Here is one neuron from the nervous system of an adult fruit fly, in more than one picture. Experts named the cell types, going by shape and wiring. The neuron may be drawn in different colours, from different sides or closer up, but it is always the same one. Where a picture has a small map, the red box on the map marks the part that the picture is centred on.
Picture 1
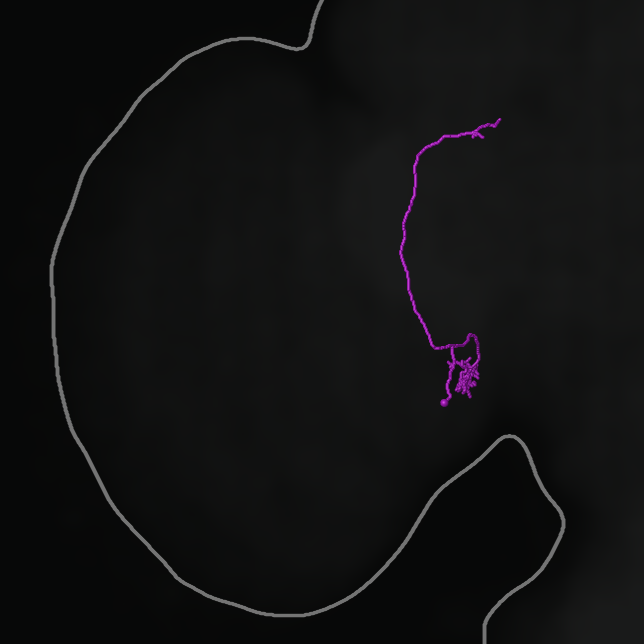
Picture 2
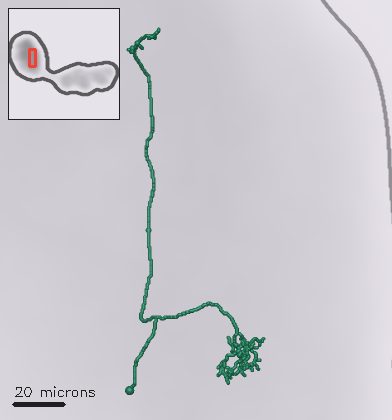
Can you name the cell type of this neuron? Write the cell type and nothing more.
LC30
